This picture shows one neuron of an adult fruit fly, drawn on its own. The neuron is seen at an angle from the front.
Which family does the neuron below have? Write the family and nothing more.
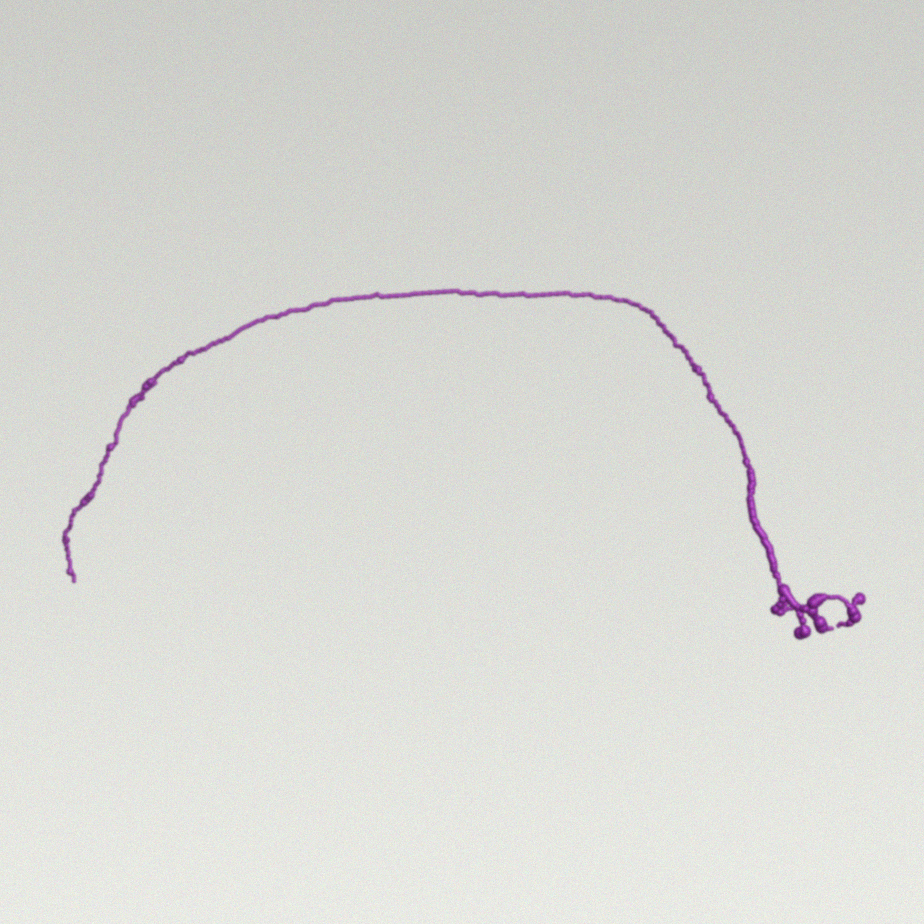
class olfactory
